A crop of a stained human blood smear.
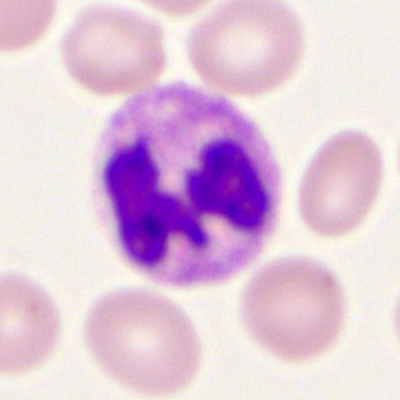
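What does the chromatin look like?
It is dark purple and densely clumped.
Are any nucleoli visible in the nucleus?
No, none can be seen.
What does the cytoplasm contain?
It holds fine, small lilac granules rather than large orange-red ones, and no vacuoles are seen.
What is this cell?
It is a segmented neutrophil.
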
